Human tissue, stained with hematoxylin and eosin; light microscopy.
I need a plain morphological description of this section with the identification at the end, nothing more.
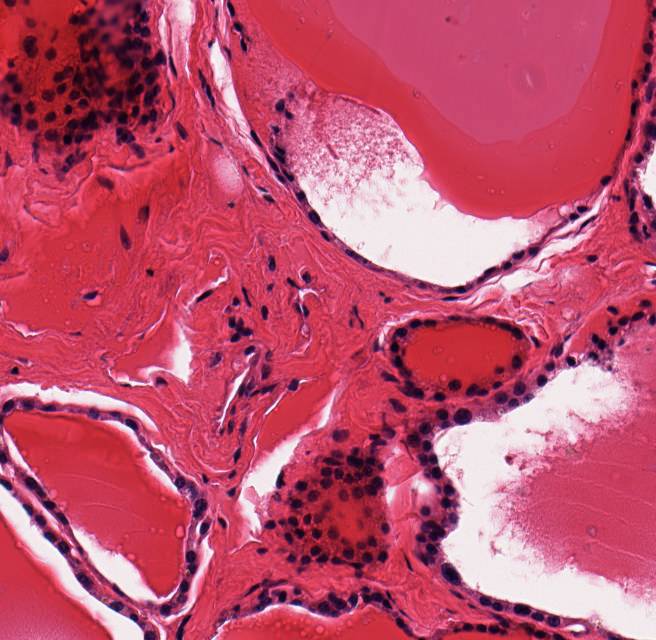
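Closed follicles containing homogeneous pink material are separated by bands of fibrous stroma. A single layer of flattened to low cuboidal cells with dark round nuclei lines each. The largest follicle is upper right; a small oval one lies just right of centre. Thyroid.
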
